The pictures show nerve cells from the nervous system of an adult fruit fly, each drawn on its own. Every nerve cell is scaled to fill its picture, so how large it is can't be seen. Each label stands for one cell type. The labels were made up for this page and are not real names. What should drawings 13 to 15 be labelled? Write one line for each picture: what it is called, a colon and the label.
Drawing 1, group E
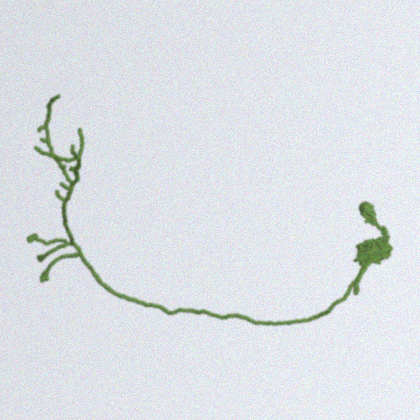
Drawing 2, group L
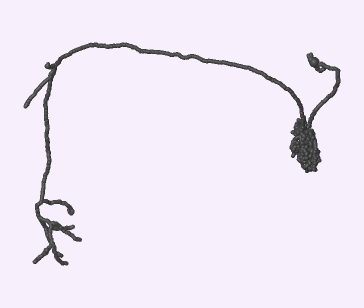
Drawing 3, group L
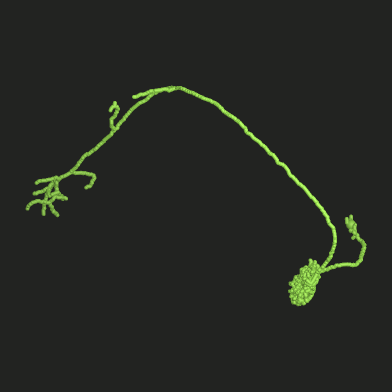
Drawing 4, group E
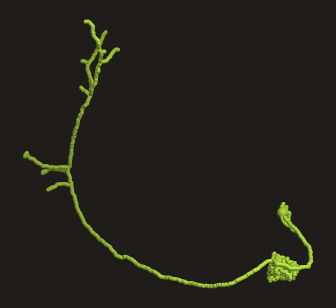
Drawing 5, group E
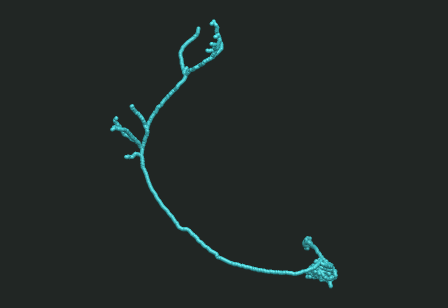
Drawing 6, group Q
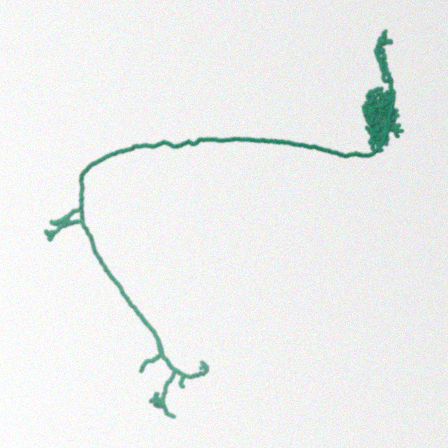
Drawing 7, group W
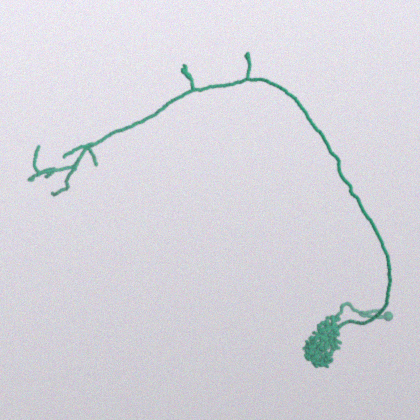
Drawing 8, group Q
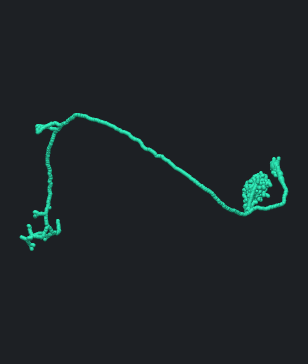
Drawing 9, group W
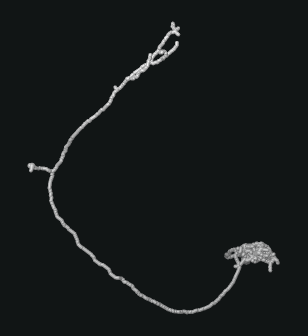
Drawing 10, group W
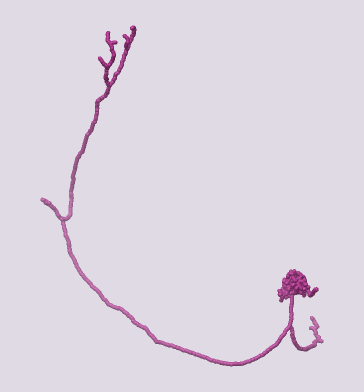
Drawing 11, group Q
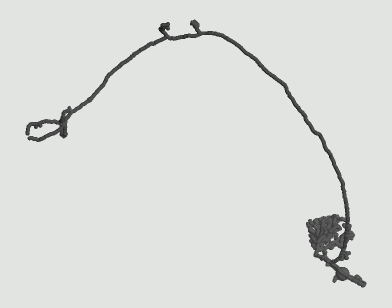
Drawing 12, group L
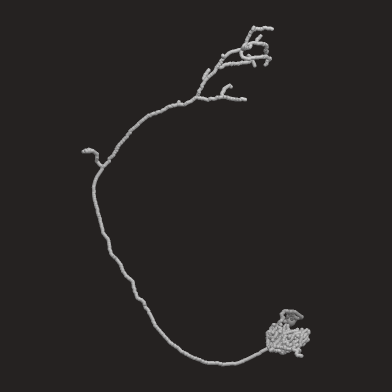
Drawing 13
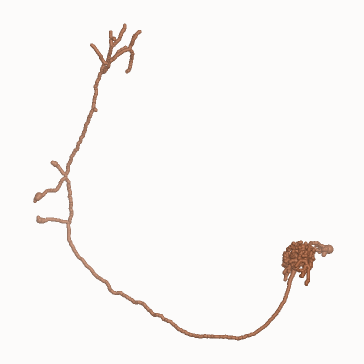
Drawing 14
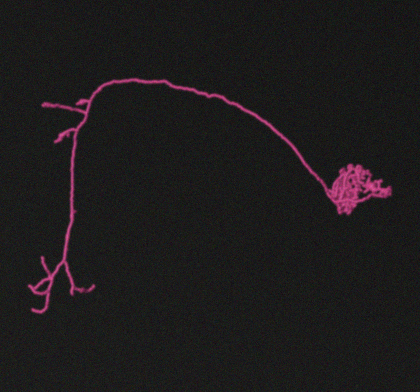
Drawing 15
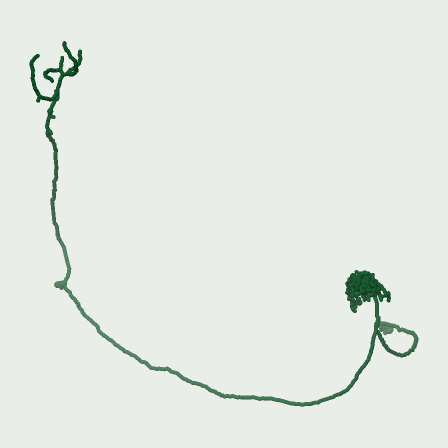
13: group W
14: group Q
15: group W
